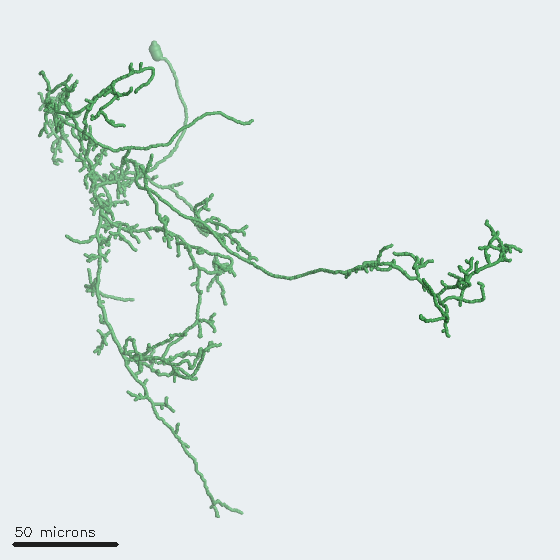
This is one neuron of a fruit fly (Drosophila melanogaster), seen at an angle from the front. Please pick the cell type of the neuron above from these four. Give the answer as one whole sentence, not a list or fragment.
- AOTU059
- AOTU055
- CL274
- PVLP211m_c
Within the cell type PVLP211m_c sits this neuron.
